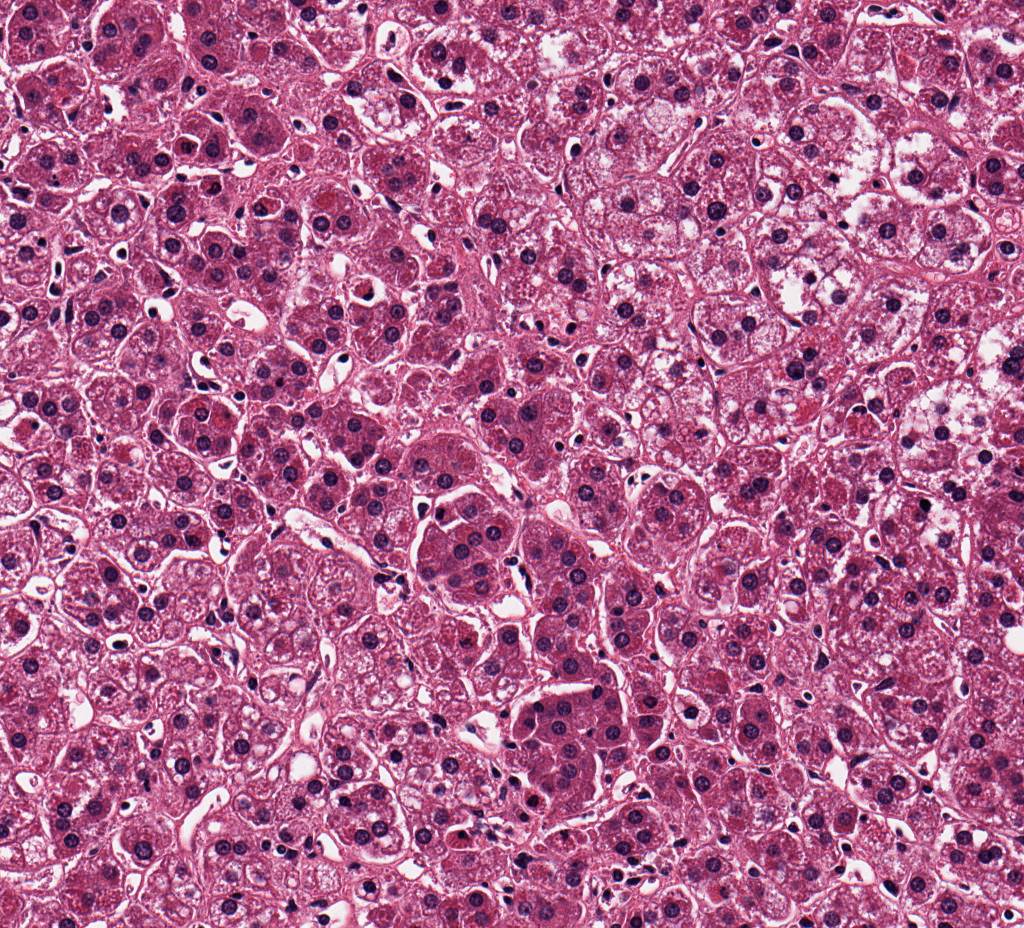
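Adrenal gland, haematoxylin and eosin. Polygonal cells, most with abundant granular eosinophilic cytoplasm; nuclei round, central, many with a visible nucleolus. Upper right: cytoplasm of many cells paler, finely vacuolated. Small dark flattened nuclei along the thin strands and slit-like spaces between nests.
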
